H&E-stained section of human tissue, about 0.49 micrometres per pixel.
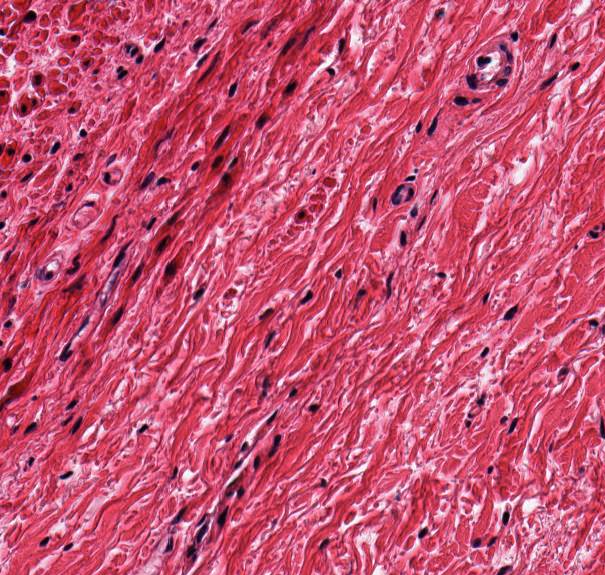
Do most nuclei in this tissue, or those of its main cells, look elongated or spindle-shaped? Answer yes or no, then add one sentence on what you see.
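Yes. The scattered nuclei are dark, elongated and lie parallel to the fibres.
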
